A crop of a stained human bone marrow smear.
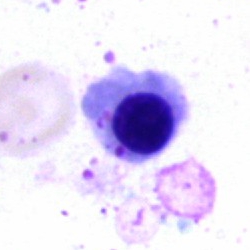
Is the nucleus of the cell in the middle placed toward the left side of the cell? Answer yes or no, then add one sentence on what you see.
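No. The nucleus sits toward the lower right of the cell, with more cytoplasm on the upper left.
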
